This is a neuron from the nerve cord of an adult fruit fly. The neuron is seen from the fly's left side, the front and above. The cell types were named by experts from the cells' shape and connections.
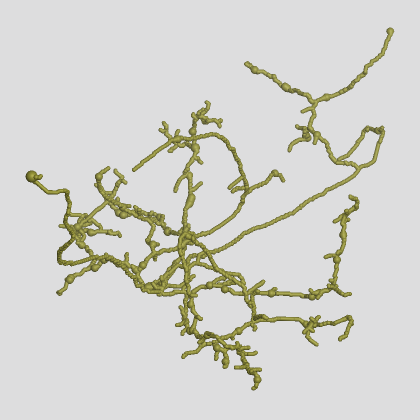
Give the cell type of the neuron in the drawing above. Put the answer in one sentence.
The cell type is IN09B049.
